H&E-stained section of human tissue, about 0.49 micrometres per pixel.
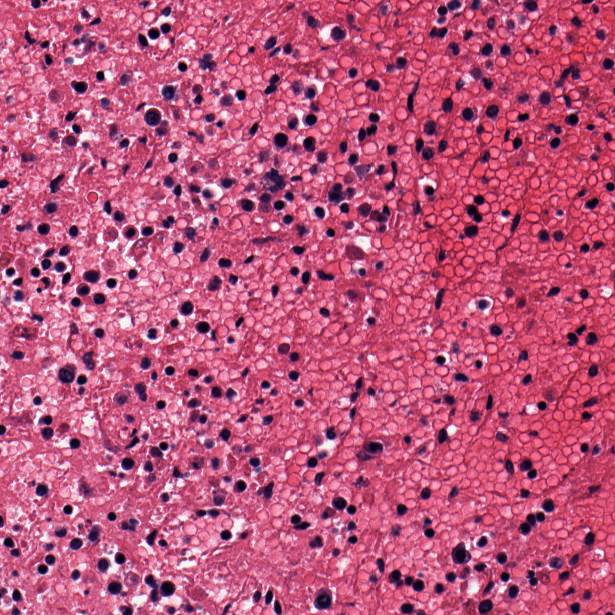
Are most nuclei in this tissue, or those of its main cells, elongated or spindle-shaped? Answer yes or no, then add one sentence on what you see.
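No. The nuclei of the scattered cells are small, round and darkly stained.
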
